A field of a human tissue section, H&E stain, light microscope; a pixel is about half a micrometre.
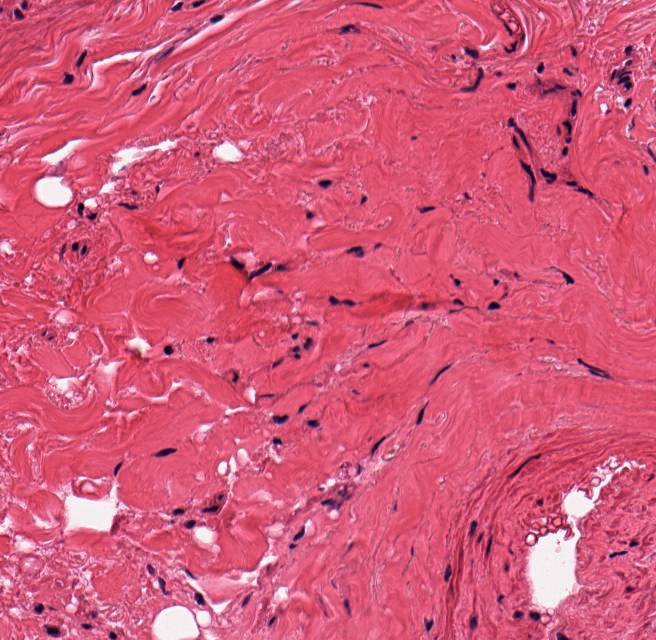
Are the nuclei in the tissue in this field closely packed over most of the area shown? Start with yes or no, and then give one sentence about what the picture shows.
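No. Nuclei are sparse, small, dark and mostly elongated, lying singly between the collagen bundles.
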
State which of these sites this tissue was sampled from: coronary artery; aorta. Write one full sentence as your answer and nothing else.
It was from the coronary artery that this tissue was sampled.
